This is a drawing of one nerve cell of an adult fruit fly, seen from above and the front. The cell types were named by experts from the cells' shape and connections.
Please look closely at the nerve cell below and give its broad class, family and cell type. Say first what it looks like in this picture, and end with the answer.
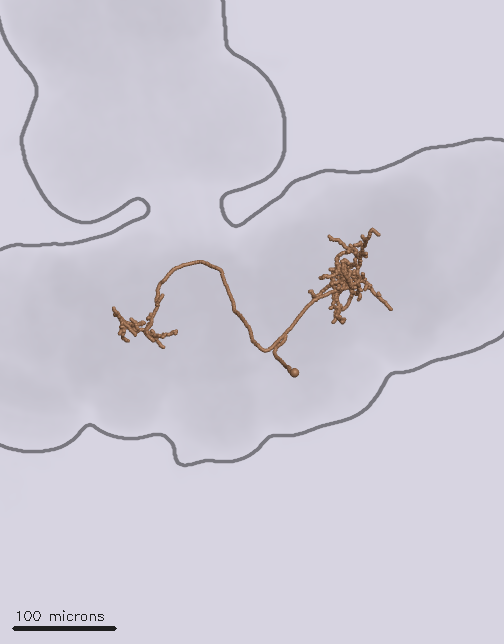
The cell body can be seen in the middle of the picture. By the scale bar it is about 300 microns wide in this view. It is a central-brain intrinsic neuron. The family is hemilineage WEDd2. The cell type is WED085.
